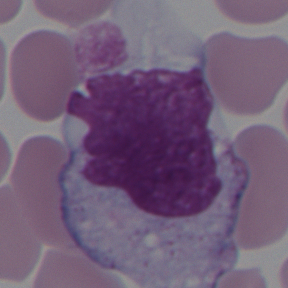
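Monocyte, the nucleated cell at the centre. Its nucleus is irregular, and the left edge is notched and folded. The bulk of the cytoplasm lies beneath the nucleus and contains fine, faint purplish granules, with several small clear vacuoles scattered through its lower part.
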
